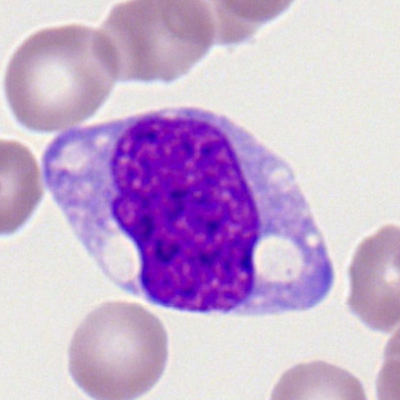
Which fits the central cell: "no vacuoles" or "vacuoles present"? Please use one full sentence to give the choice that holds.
Its cytoplasm contains at least one clear vacuole.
